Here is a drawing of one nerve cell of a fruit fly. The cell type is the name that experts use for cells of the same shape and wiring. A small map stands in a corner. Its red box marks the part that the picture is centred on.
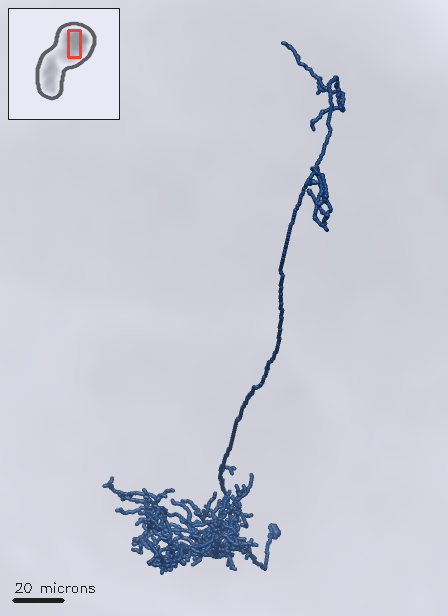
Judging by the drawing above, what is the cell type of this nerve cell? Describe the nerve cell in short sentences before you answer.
The cell body can be seen at the bottom of the picture. From top to bottom in the picture it spans about 200 microns. The picture shows dozens of branch ends. Its broad class is central-brain intrinsic neuron. The cell type is CB1255.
